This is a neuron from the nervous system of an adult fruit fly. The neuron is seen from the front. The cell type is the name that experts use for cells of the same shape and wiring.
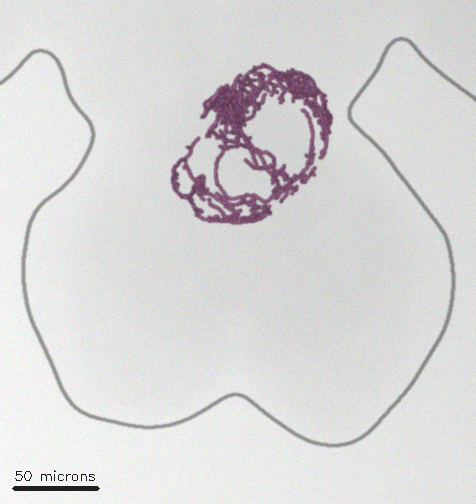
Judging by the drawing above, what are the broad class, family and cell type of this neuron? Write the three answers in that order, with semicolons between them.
efferent neuron of the nerve cord; hemilineage 00B; EN00B013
